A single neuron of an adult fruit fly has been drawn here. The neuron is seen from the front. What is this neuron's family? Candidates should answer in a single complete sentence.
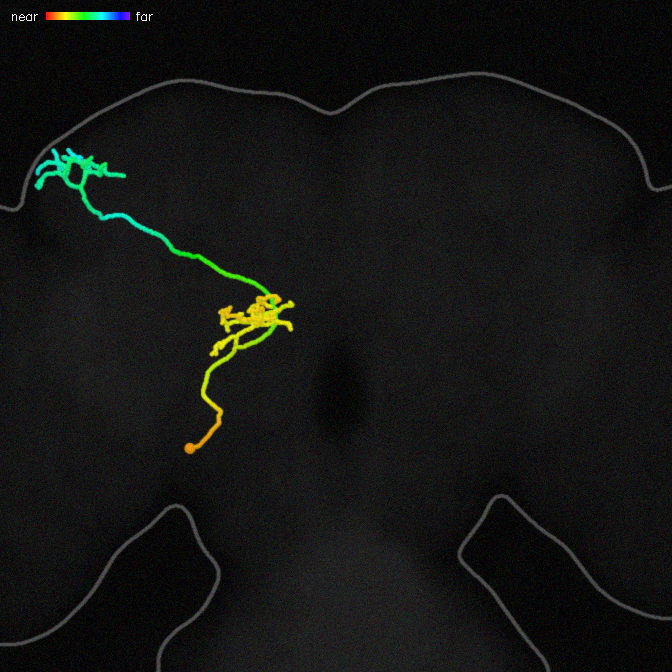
Family hemilineage ALv1 includes the neuron shown here.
